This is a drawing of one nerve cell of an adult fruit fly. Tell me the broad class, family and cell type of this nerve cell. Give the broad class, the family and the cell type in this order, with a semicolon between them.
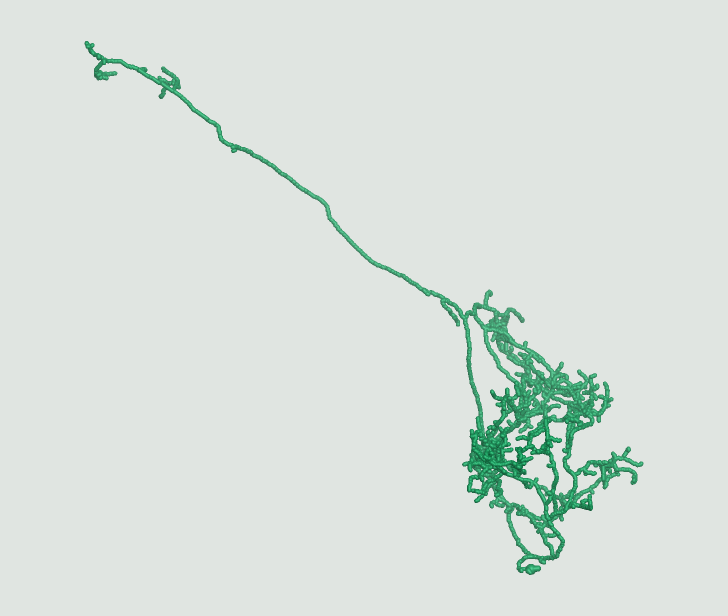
central-brain intrinsic neuron; hemilineage VLPa1_medial; AVLP728m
